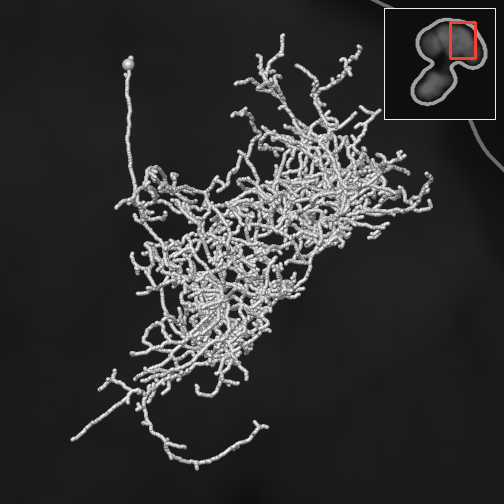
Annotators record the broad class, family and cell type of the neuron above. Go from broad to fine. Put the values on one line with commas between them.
central-brain intrinsic neuron, PPM, PPM1201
